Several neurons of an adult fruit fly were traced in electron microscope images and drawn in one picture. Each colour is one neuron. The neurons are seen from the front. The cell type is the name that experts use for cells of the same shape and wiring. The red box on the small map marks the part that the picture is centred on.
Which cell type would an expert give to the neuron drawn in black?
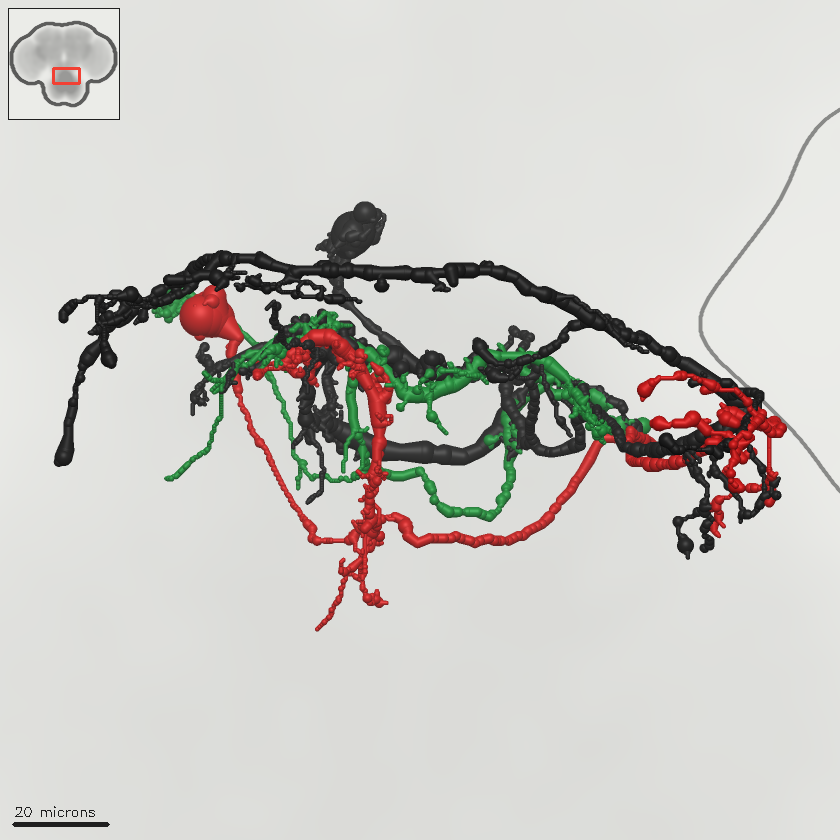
IN19B002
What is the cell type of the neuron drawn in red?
IN19B013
